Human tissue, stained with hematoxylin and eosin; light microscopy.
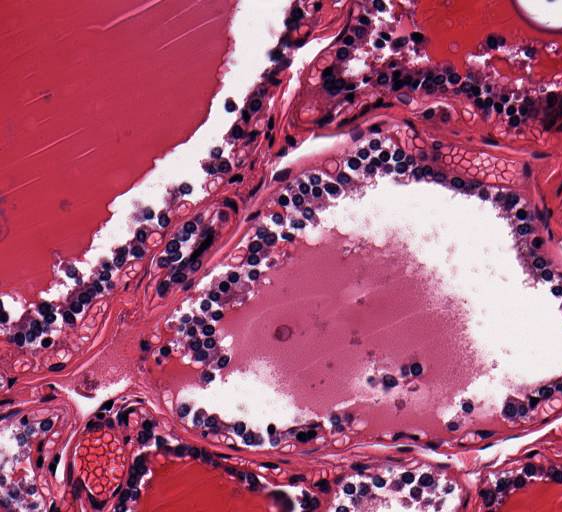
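Thyroid. Haematoxylin and eosin stained section made up of rounded follicles filled with homogeneous eosinophilic colloid and separated by thin cellular septa. Each follicle is lined by a single layer of low cuboidal epithelial cells whose nuclei are small, round and darkly stained. The stroma between the follicles is scant and delicate.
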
